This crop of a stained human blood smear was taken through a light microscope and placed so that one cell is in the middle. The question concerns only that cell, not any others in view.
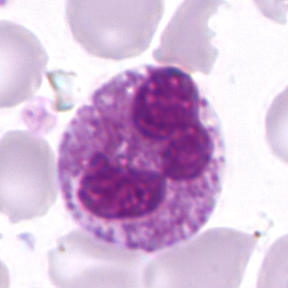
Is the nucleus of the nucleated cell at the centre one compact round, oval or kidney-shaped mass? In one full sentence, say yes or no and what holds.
No, into separate lobes the nucleus of the cell is divided.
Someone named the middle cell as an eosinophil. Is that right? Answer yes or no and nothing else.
yes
